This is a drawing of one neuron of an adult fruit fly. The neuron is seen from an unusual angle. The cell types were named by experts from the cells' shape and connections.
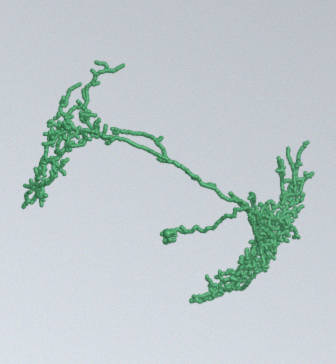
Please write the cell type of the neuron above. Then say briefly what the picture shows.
It is of cell type GNG171. This is a central-brain intrinsic neuron. The picture shows dozens of branch ends. As drawn here it is about as wide as it is tall.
